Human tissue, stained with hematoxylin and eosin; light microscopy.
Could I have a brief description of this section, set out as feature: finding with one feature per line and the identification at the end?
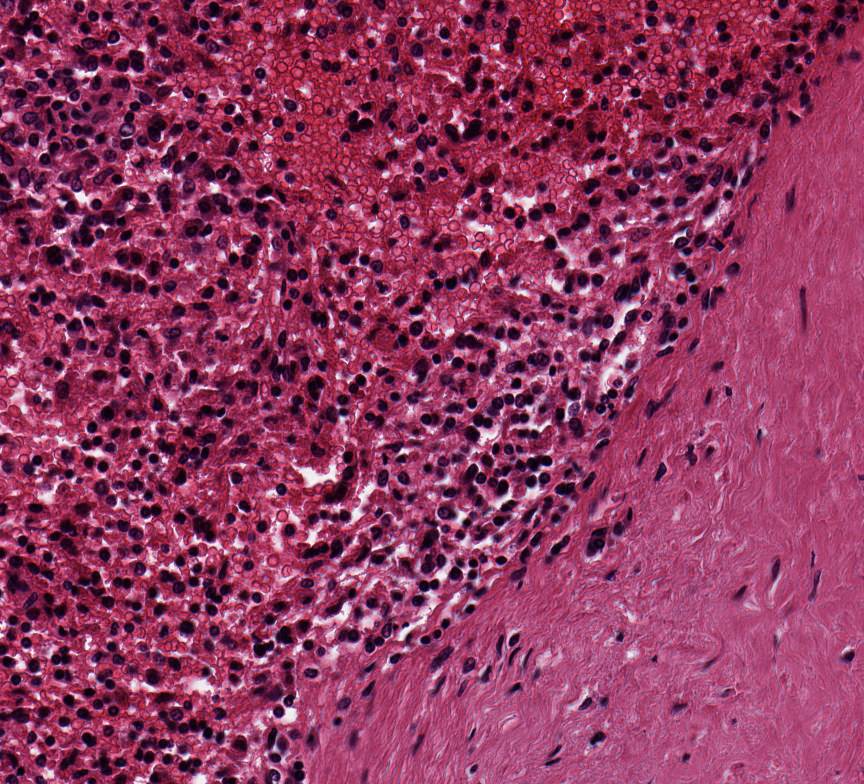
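Layout: diagonal boundary, densely cellular upper left, sparsely cellular pink fibrous lower right
Red cells: small pink rings, most crowded toward the cellular area's top
Nuclei: many small, round, dark, little visible cytoplasm
Fibrous tissue: wavy eosinophilic fibres, scattered spindle-shaped nuclei
Name: spleen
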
